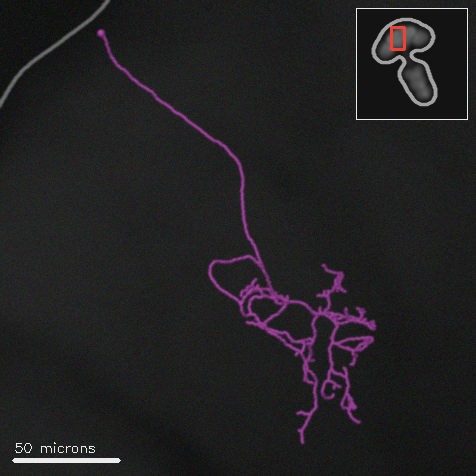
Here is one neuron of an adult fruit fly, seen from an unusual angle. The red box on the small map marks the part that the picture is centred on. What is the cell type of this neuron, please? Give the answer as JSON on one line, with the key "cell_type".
{"cell_type": "PS034"}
